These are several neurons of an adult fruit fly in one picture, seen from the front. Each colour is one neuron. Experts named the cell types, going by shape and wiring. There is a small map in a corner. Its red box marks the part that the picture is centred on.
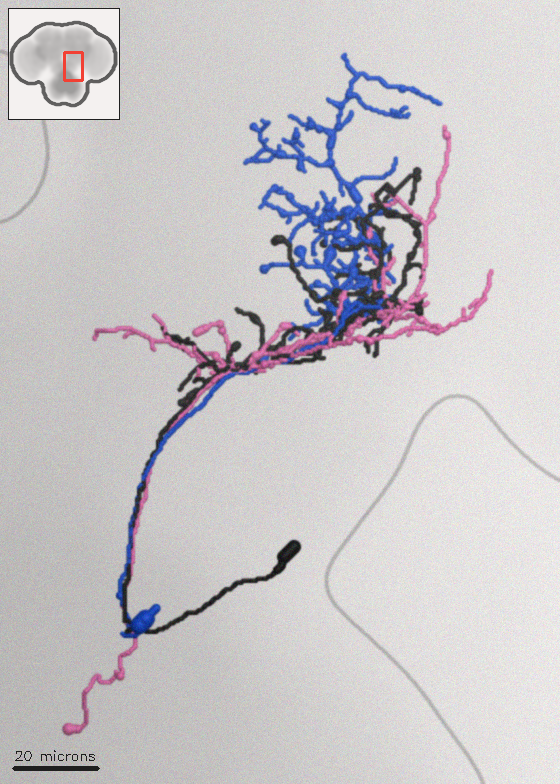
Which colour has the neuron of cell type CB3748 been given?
blue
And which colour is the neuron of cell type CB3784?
black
